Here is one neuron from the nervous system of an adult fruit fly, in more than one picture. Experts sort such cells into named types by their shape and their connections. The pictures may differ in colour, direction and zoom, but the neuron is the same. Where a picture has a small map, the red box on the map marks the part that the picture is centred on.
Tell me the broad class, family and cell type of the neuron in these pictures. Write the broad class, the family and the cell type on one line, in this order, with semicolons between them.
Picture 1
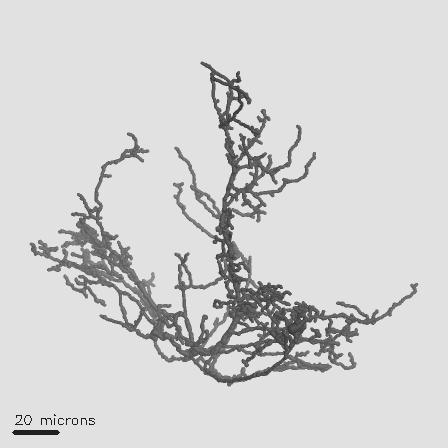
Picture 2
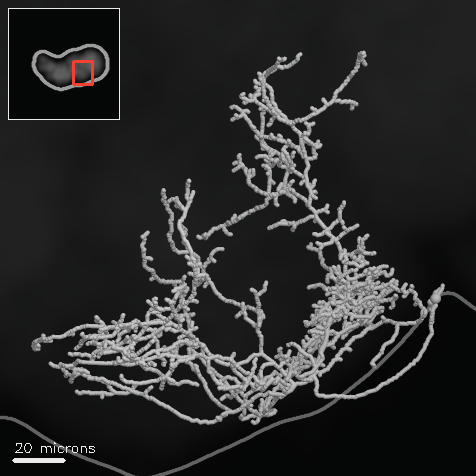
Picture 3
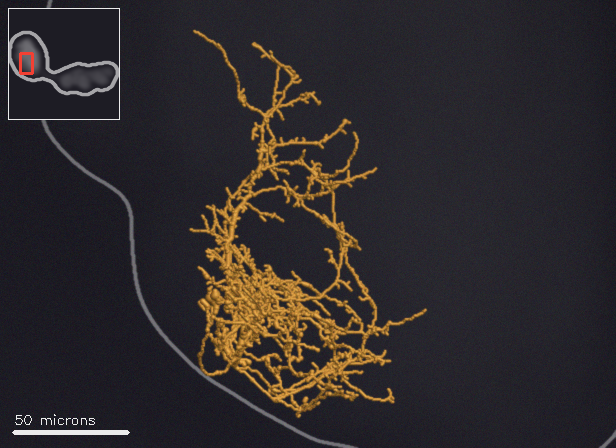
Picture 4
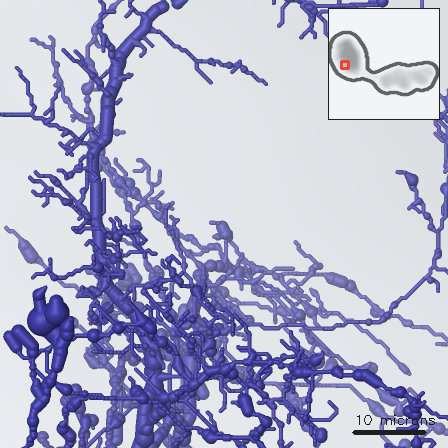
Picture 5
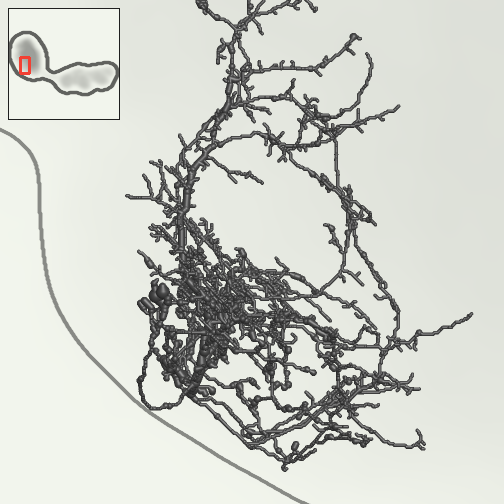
central-brain intrinsic neuron; hemilineage MD_SA1; GNG134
